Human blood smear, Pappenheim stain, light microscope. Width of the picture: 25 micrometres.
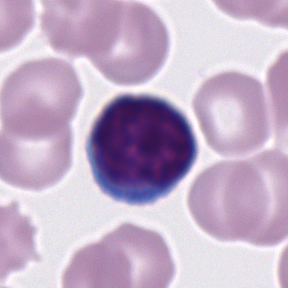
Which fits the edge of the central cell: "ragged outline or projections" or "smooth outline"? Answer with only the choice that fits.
Smooth outline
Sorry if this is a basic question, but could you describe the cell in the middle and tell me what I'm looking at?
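Checking the chromatin first, it is dense, dark purple and coarsely clumped. Next, the nucleus shows no nucleoli. Last, the cytoplasm forms only a thin rim beside the nucleus and carries no visible granules. This is a typical lymphocyte.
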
